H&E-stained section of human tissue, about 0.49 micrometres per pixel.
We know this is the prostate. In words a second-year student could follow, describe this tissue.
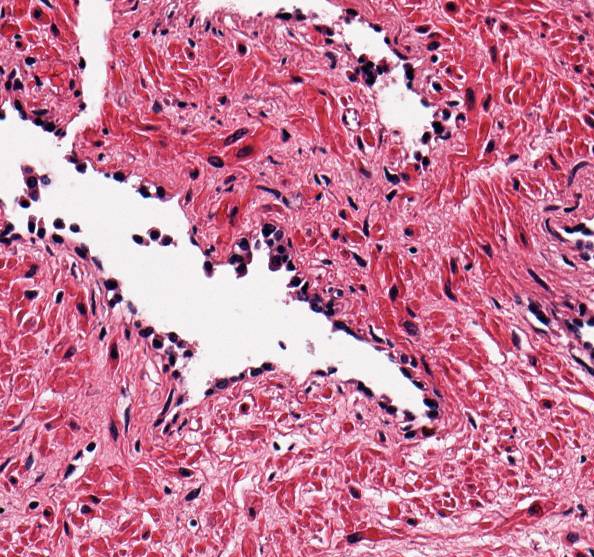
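Spaces first: the empty spaces are lined by a single layer of small cells with dark nuclei. Cells next: nuclei of the pink cells are small and oval to elongated. Arrangement: in the upper right, the spindle cells run in short bundles set obliquely. Fat: no fat cells are present anywhere in the field.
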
